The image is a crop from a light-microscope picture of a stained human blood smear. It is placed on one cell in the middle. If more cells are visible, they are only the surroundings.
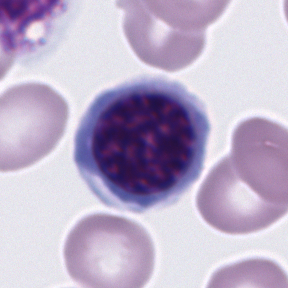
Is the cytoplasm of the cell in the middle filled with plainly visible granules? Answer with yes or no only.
No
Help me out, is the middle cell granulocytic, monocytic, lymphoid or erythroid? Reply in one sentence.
The correct lineage for the cell at the center is the erythroid one.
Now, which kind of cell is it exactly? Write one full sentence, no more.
The centrally placed cell is classified as a normoblast.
